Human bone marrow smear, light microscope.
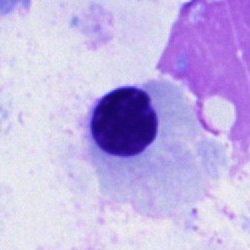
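Erythroblast, central cell of a stained human bone marrow smear. The nucleus lies off-centre toward the upper left, its chromatin dense and very dark purple throughout. No granules are visible in the cytoplasm. The cell outline is irregular and poorly defined.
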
